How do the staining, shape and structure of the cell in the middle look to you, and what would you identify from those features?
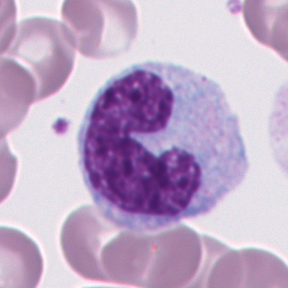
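See how the outline is roughly round but a little uneven at the edge. The cytoplasm is a pale greyish blue, with fine, dust-like pinkish granules in it, and there are no nucleoli to be seen in the nucleus. That one's a monocyte.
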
